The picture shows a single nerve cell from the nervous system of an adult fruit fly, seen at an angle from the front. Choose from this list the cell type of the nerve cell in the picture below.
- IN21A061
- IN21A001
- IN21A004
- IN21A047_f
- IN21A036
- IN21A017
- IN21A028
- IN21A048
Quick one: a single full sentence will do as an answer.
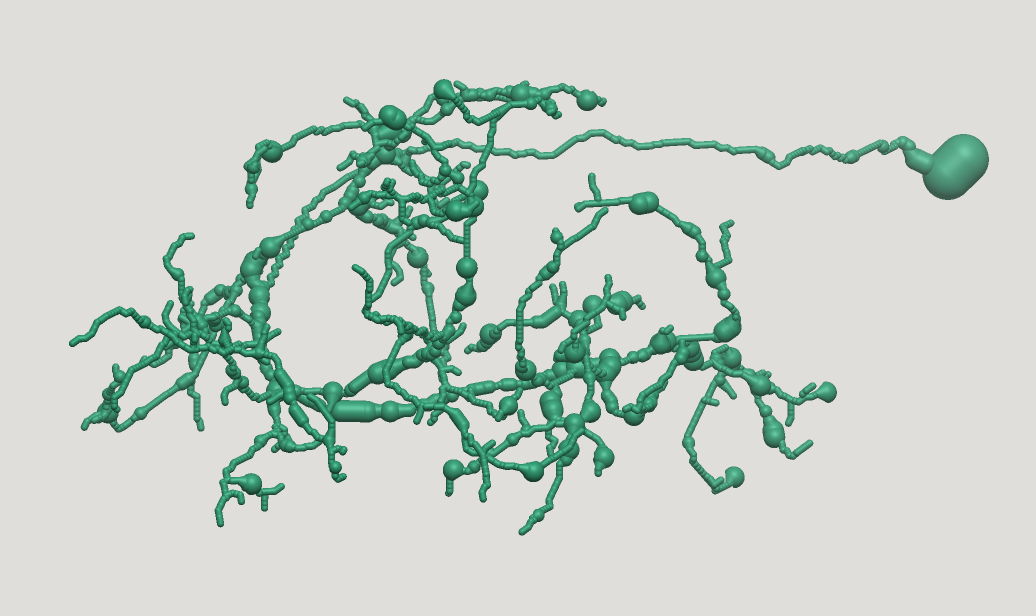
Regarding its cell type, the nerve cell is IN21A061.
